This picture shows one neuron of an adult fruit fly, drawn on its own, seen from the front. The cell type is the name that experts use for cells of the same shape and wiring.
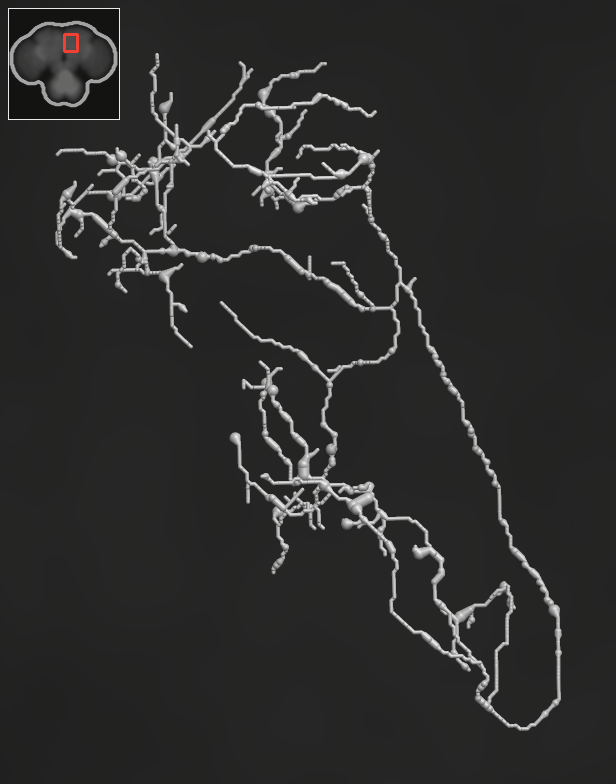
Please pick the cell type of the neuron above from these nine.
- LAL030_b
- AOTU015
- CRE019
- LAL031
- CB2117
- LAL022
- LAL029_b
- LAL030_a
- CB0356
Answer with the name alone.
CRE019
